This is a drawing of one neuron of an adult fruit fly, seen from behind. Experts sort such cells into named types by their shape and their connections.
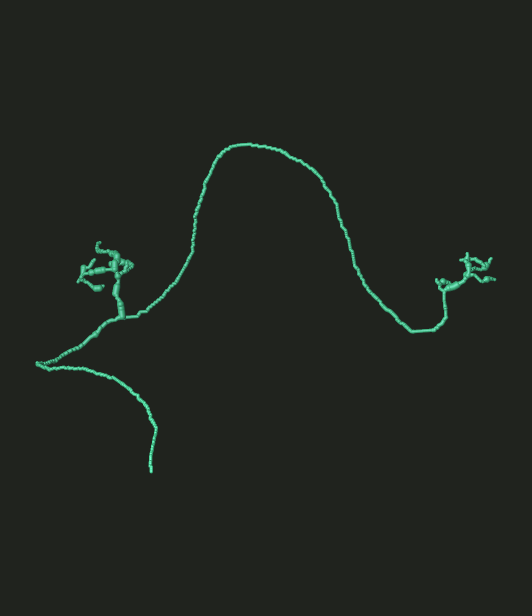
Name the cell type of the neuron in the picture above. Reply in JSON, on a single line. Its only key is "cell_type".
{"cell_type": "ORN_VC1"}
